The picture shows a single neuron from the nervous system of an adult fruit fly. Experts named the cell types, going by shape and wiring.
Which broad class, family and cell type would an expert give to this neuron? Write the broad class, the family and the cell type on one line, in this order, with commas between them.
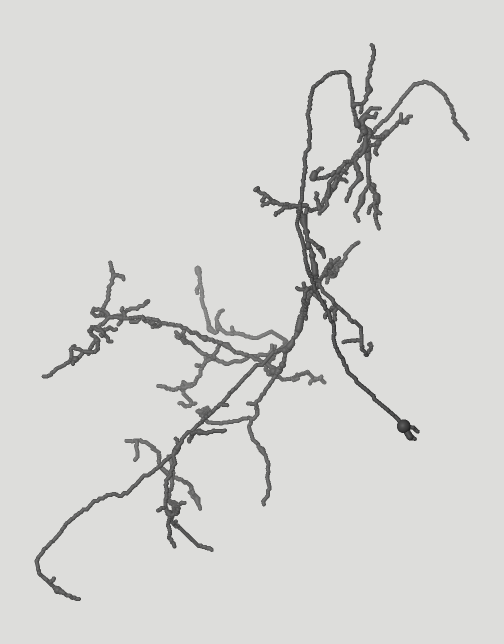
nerve-cord intrinsic neuron, hemilineage 09A, IN09A043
